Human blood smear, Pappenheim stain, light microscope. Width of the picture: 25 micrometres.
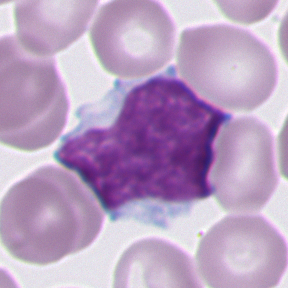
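Typical lymphocyte, central cell of a stained peripheral blood smear. Outline angular, with several pointed corners. Nucleus occupies most of the cell; chromatin dark purple, coarsely mottled. No granules seen in cytoplasm.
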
